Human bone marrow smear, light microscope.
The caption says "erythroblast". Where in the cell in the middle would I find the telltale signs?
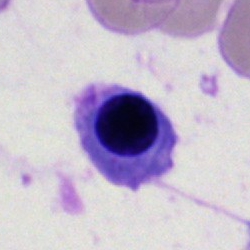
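Erythroblast: the blue-purple cytoplasm fits.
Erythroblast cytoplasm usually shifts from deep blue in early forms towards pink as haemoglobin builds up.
Blue-purple sits within that shift. Chromatin very dark and dense throughout the nucleus. No distinct granules in the cytoplasm. Outline irregular, edges ragged.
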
